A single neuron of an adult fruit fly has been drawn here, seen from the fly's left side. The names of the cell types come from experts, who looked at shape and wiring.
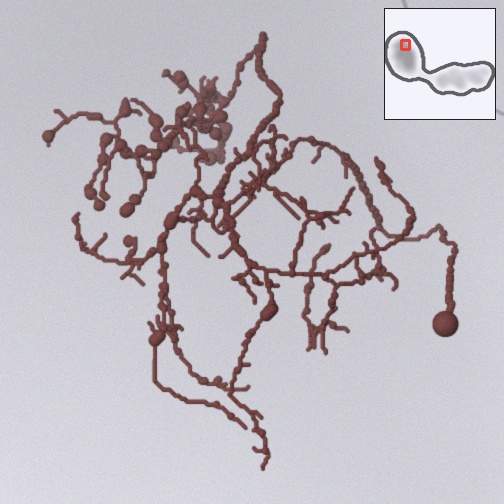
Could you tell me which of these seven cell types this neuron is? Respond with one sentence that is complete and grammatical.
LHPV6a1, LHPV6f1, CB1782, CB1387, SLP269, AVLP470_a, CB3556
Classified by cell type, this neuron is LHPV6a1.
